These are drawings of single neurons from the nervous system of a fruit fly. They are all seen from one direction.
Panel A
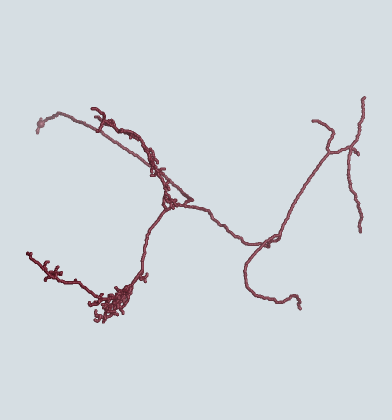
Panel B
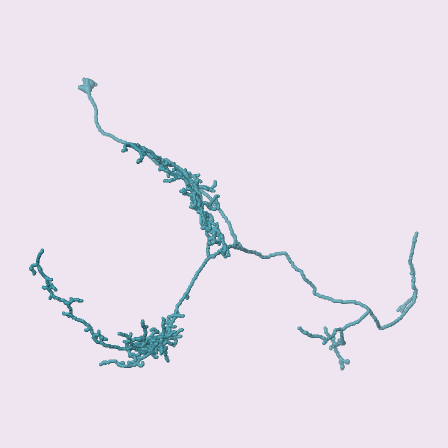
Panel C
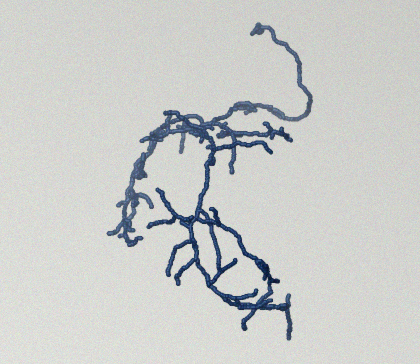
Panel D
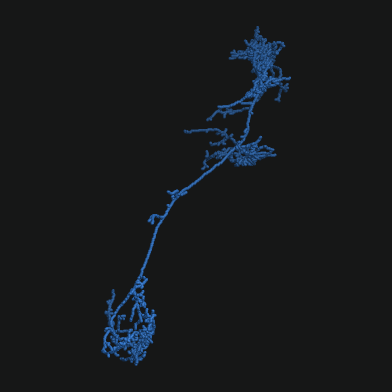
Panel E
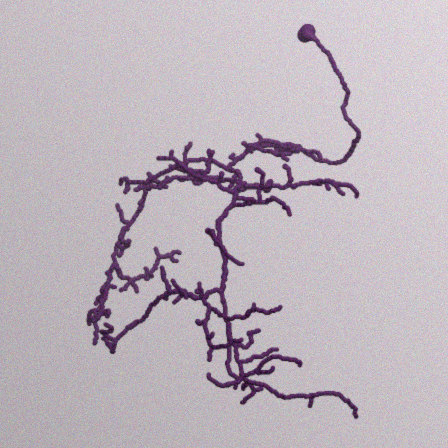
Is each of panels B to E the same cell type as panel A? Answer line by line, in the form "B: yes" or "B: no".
B: yes
C: no
D: no
E: no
